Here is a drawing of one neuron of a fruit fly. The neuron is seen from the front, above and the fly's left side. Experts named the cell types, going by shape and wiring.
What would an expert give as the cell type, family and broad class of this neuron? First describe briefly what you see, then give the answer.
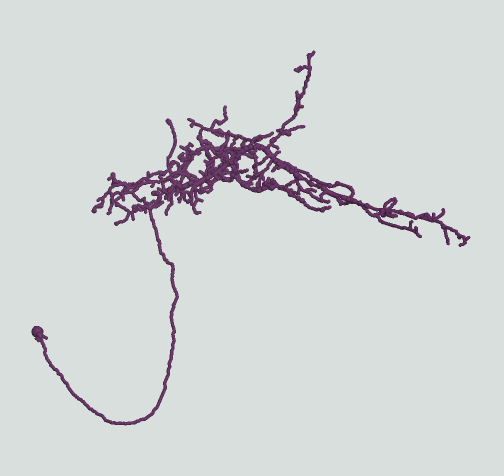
The picture shows dozens of branch ends. As drawn here it is about as wide as it is tall. Its cell type is AMMC037. The family is hemilineage MD3. This is a central-brain intrinsic neuron.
